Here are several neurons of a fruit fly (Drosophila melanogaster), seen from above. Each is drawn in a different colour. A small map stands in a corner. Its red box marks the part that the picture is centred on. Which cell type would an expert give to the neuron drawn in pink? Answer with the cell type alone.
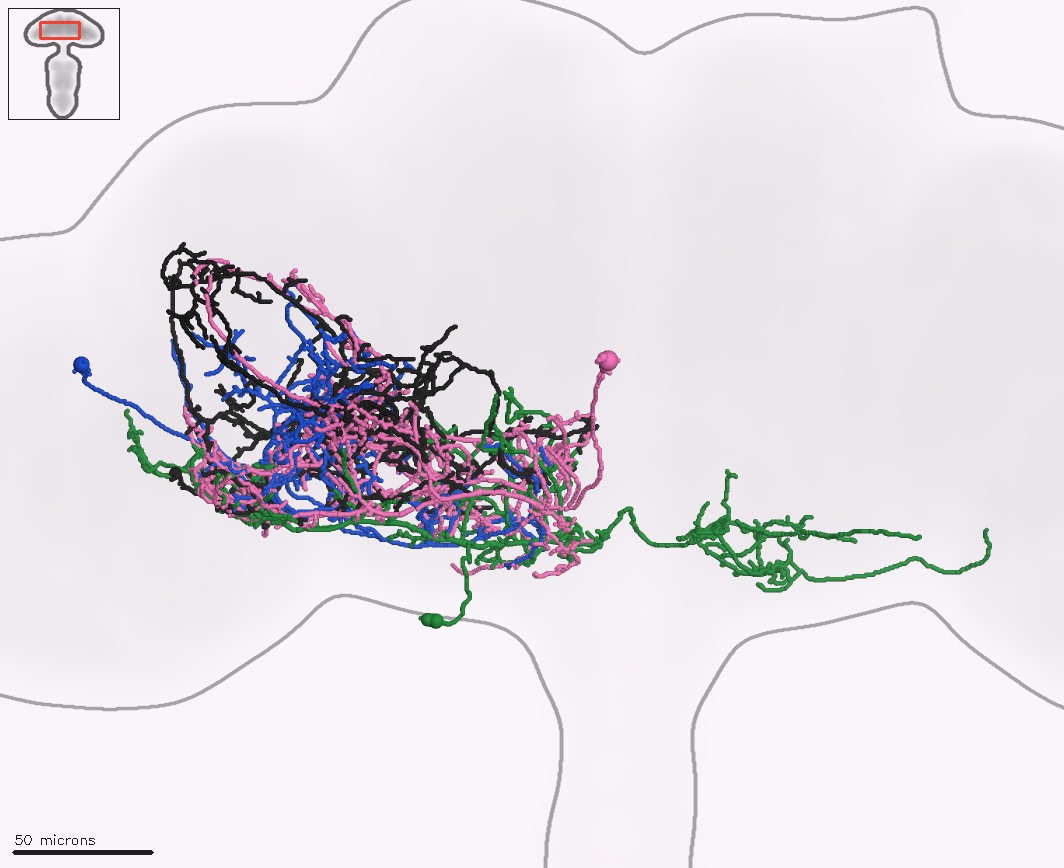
PLP131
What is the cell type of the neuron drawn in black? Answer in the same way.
PLP094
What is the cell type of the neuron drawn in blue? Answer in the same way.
PLP095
